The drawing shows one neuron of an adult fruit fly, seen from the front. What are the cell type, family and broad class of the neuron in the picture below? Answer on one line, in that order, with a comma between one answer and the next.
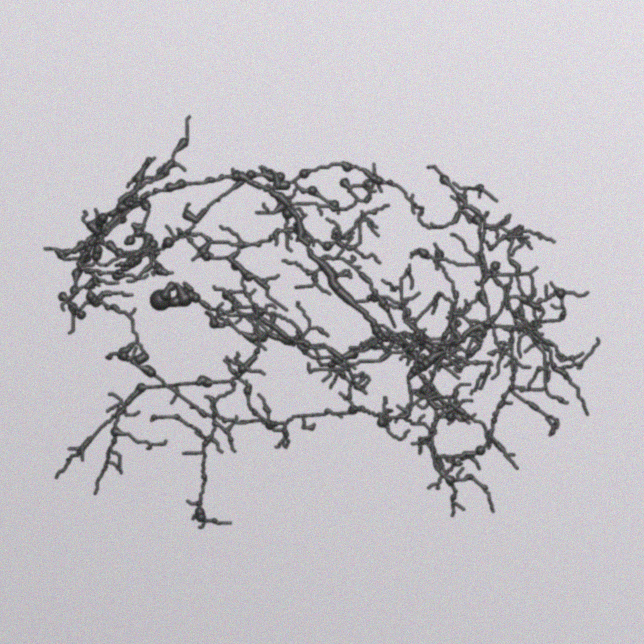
CB3684, hemilineage VLPa1_lateral, central-brain intrinsic neuron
